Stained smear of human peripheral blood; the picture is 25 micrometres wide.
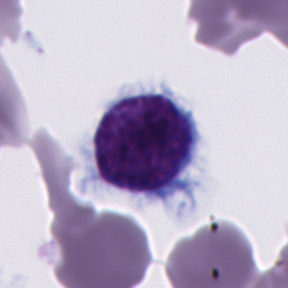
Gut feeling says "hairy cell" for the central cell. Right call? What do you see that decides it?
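Fine hair-like projections fringe the cell on every side. The nucleus occupies most of the cell, so the pale blue cytoplasm forms only a narrow rim. The chromatin stains dark purple throughout the nucleus. No granules are seen in the cytoplasm. Red cells lie nearby, none of them overlapping the cell.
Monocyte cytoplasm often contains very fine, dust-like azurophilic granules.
The absence of any granules here therefore counts against monocyte. The name hairy cell fits this cell.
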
